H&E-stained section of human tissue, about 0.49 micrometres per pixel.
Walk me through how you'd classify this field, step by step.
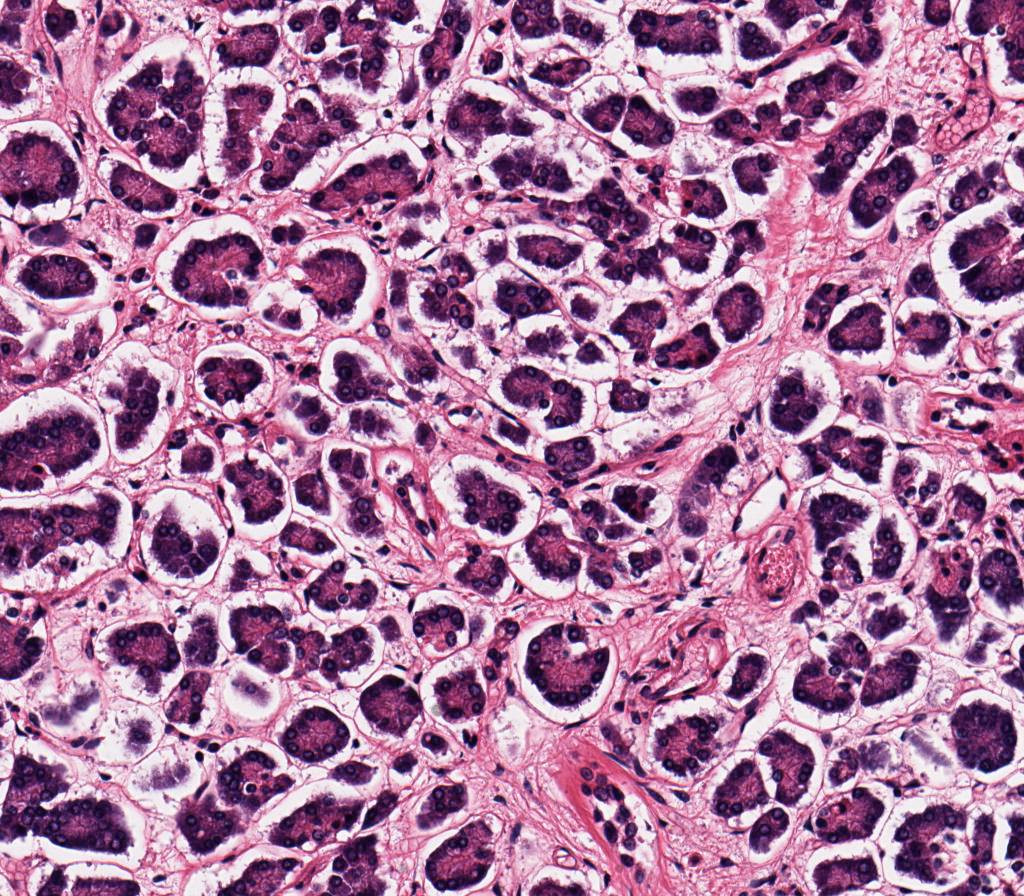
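What is shown is exocrine pancreas. Most acinar cells have deeply purple, basophilic cytoplasm, and their small, round, dark nuclei sit toward the outer edge of each acinus.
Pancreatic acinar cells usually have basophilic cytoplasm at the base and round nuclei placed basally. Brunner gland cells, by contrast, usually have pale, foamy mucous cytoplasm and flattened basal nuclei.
The purple cytoplasm and round nuclei here set these acini apart from those. The central lumens of the acini are tiny or not visible, and clear white retraction spaces surround most acini.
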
